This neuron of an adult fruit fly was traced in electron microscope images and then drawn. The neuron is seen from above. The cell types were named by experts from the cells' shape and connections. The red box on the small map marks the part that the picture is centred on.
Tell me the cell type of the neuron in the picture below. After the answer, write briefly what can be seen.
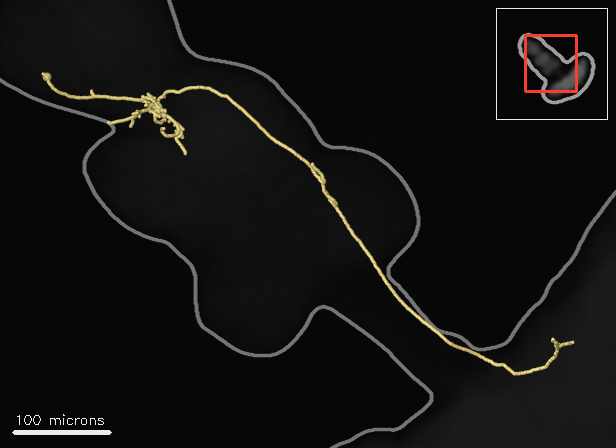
Its cell type is AN07B072_b. This is an ascending neuron. From left to right in the picture it spans about 550 microns. In this view it is wider than it is tall.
